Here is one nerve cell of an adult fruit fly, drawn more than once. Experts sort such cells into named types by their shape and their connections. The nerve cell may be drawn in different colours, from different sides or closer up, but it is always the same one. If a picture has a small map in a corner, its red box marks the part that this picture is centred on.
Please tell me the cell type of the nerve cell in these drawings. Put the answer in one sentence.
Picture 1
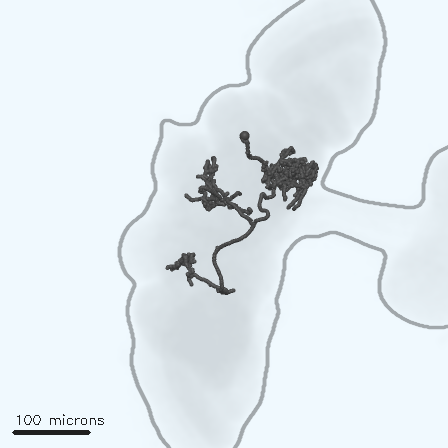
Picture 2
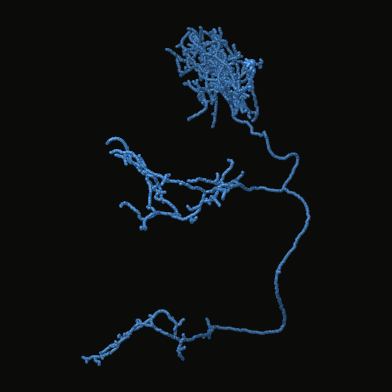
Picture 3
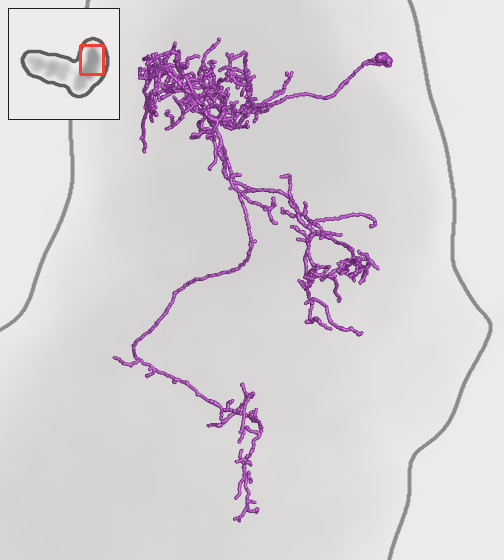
The cell type is CL021.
